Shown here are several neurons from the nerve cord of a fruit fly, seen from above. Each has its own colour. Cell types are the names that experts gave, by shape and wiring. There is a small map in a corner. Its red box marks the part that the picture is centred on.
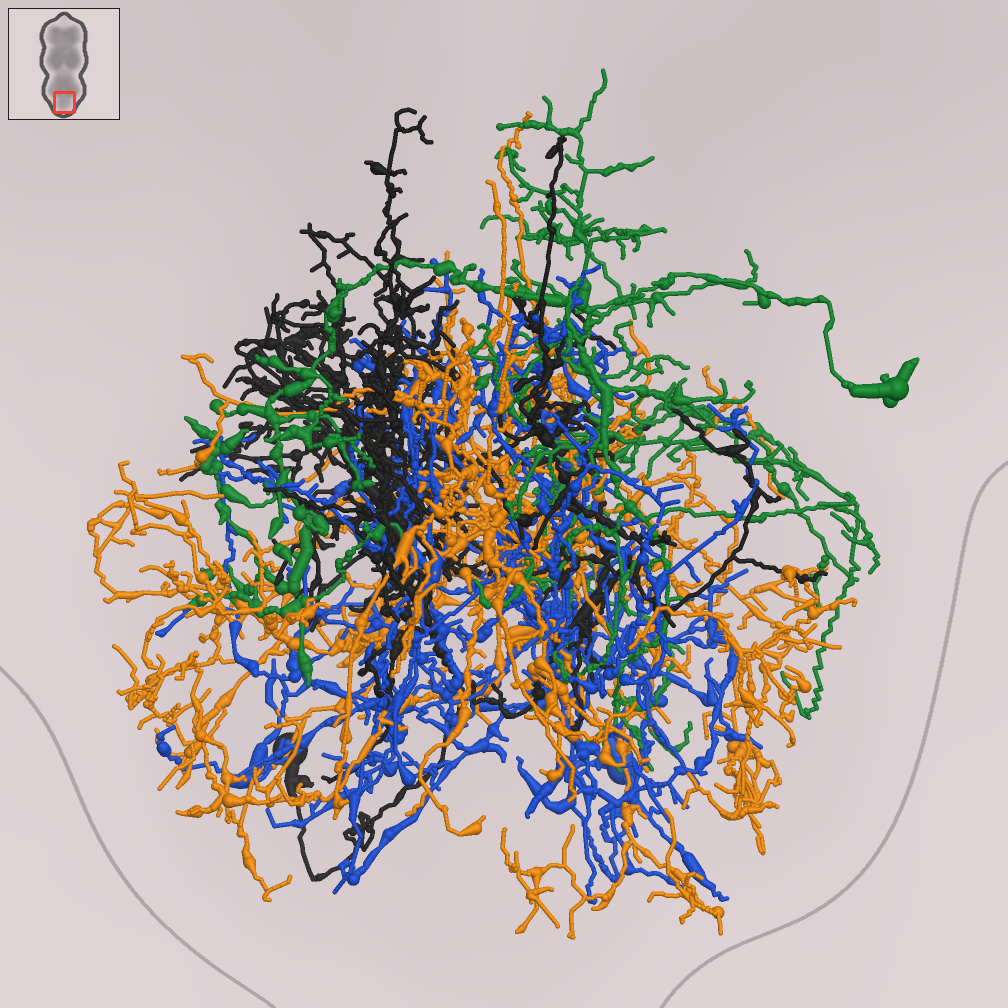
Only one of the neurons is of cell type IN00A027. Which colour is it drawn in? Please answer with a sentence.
The colour is black.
